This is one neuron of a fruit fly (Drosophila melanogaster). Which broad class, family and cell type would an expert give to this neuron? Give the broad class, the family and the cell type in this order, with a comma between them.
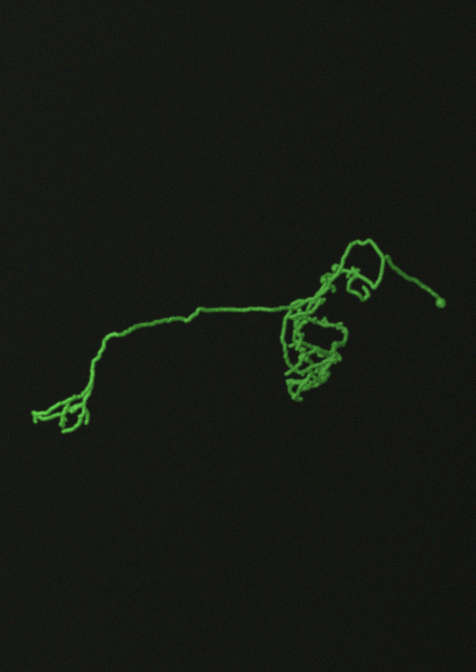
central-brain intrinsic neuron, hemilineage VPNp&v1_posterior, CL255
